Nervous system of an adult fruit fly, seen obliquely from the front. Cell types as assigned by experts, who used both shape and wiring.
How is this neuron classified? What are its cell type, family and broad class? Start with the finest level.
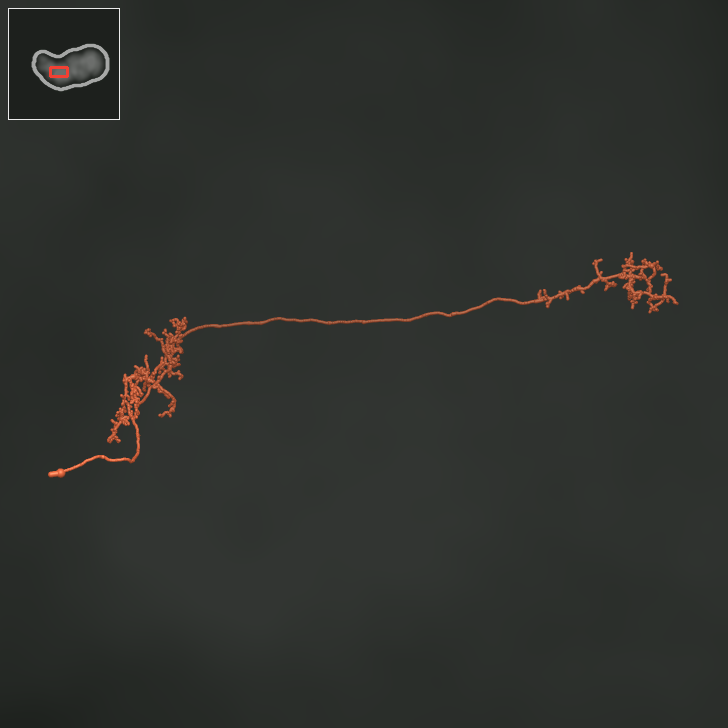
Tm5Y; Tm; optic-lobe intrinsic neuron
